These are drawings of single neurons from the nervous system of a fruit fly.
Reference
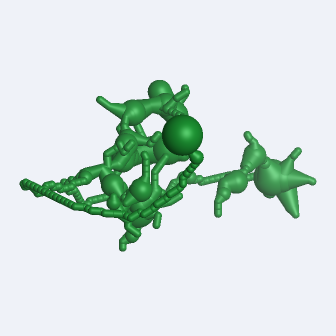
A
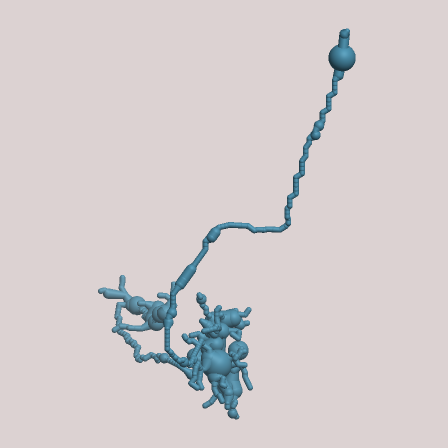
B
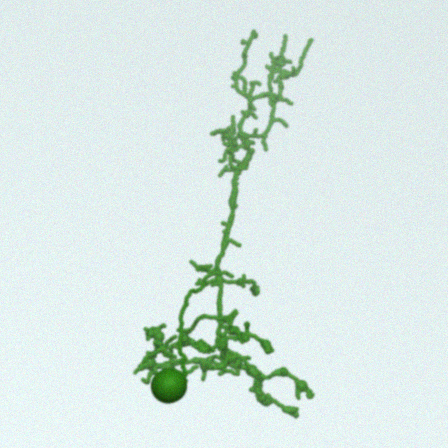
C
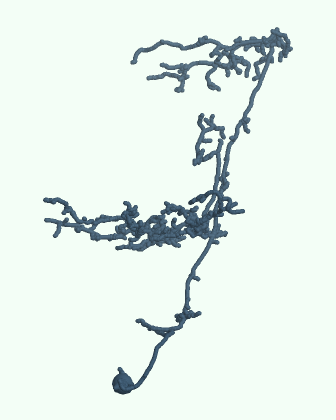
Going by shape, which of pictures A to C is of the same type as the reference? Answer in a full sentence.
Picture A shows a neuron of the same cell type.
